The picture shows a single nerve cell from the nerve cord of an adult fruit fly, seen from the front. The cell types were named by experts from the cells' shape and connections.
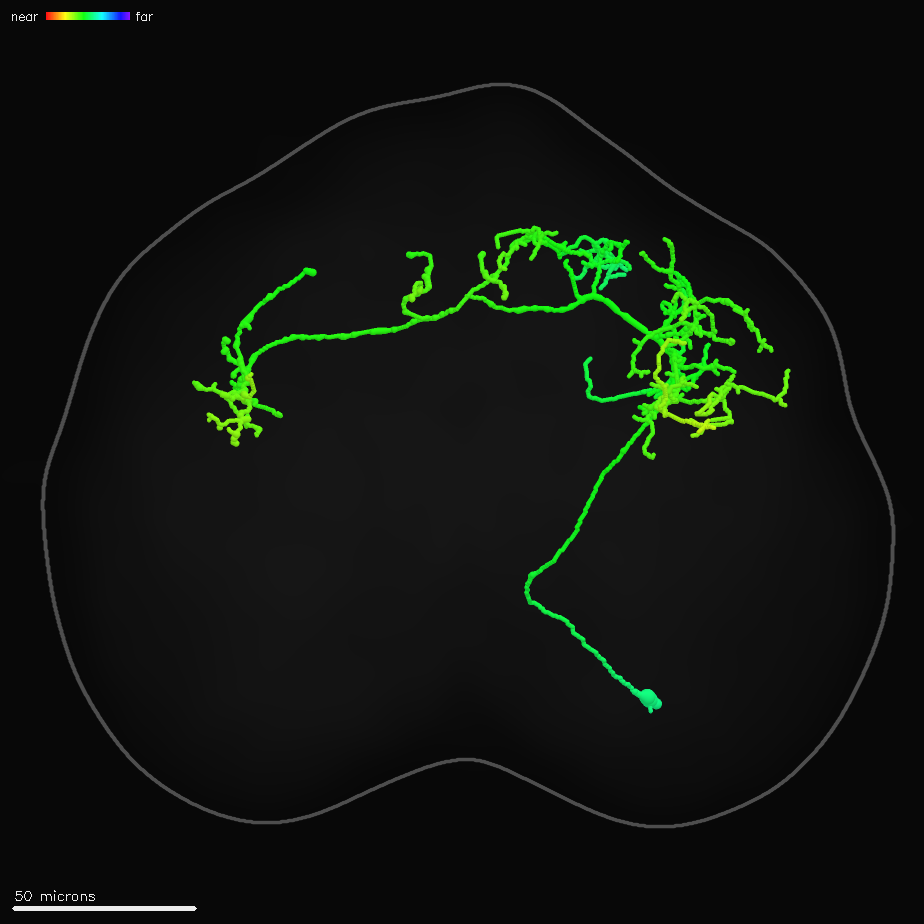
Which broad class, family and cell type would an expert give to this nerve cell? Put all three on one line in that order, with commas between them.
nerve-cord intrinsic neuron, hemilineage 06A, IN06A033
